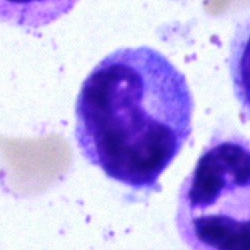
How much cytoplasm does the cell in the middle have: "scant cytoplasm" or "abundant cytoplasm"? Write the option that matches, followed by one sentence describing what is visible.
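Scant cytoplasm. The nucleus fills most of the cell.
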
